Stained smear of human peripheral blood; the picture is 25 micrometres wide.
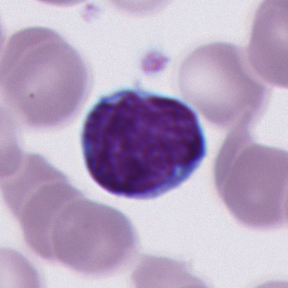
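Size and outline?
About 11 by 10 micrometres; roughly round and smooth.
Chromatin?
Dark purple, coarsely clumped; nucleus about 10 micrometres across, about 90% of cell area.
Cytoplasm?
Thin pale blue rim, widest at lower right.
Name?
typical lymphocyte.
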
